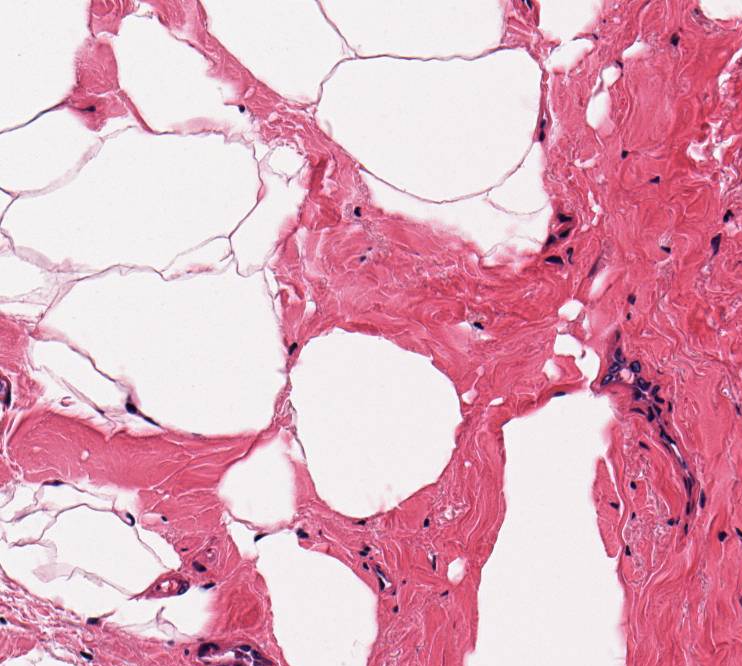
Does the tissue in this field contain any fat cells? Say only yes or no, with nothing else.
Yes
